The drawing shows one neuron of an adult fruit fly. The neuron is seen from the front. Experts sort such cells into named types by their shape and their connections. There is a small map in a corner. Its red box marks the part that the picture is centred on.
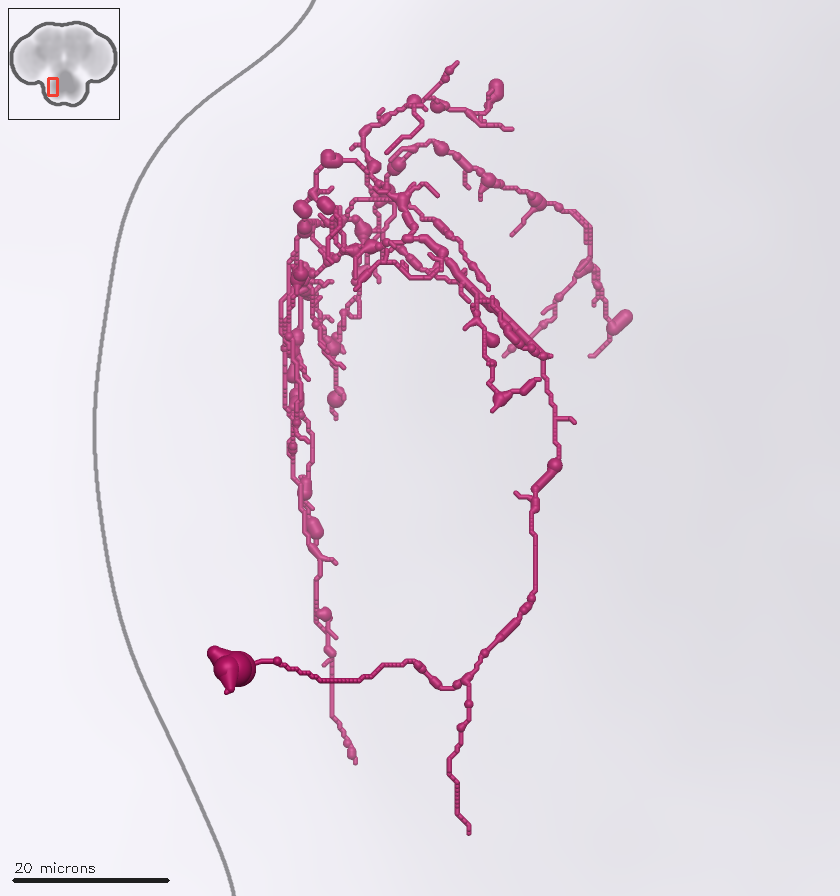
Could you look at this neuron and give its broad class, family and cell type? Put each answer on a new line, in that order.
nerve-cord intrinsic neuron
hemilineage 08A
IN08A039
